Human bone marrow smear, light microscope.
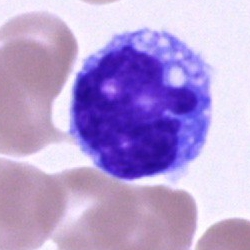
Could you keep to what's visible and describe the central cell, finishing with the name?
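The nucleus occupies most of the cell and has a notch on its right side. Several clear vacuoles lie in the cytoplasm at the upper right. There the cytoplasm is at its widest, thinning to a narrow rim on the left. This cell is a monocyte.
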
